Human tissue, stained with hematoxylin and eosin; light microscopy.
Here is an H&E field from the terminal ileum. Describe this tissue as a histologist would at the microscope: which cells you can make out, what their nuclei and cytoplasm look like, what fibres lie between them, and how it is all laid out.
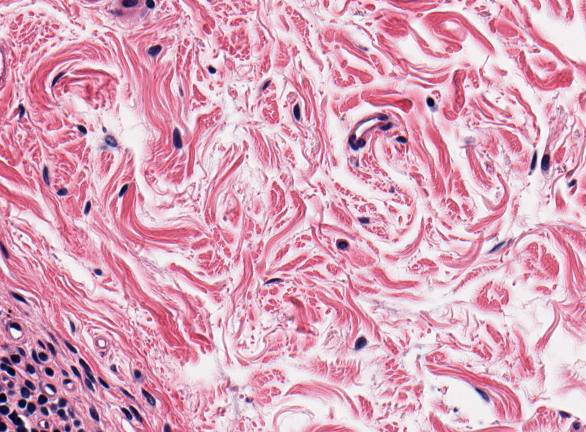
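Look first at the wavy pink collagen bundles: they take up most of the field and run in many different directions. White clefts separate them everywhere you look. Between the bundles the cells are sparse, mostly with small, elongated, dark fibroblast nuclei. Now move to the lower left corner, where small, dark nuclei are packed closely in a dense cluster.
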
